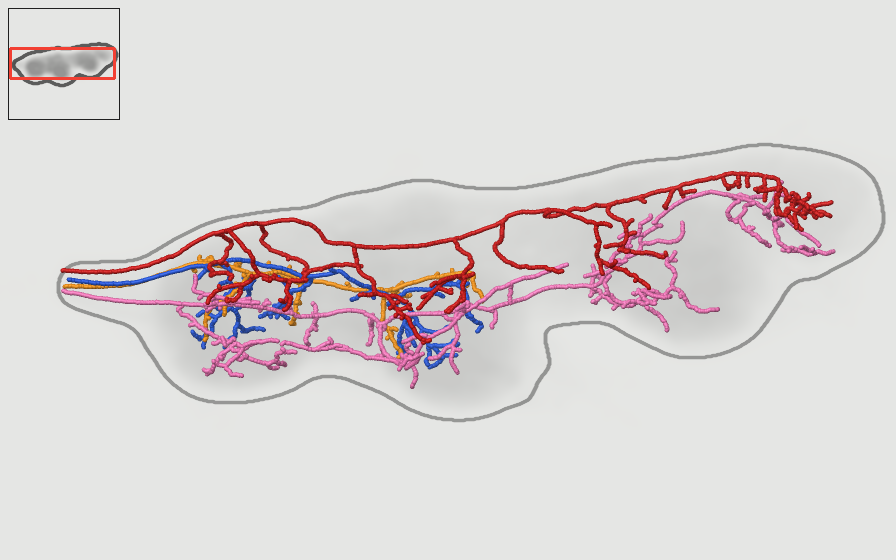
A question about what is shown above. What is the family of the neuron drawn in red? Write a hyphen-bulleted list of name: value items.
- family: hemilineage 11A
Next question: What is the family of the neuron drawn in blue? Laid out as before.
- family: DNb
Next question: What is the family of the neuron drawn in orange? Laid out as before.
- family: hemilineage MX3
